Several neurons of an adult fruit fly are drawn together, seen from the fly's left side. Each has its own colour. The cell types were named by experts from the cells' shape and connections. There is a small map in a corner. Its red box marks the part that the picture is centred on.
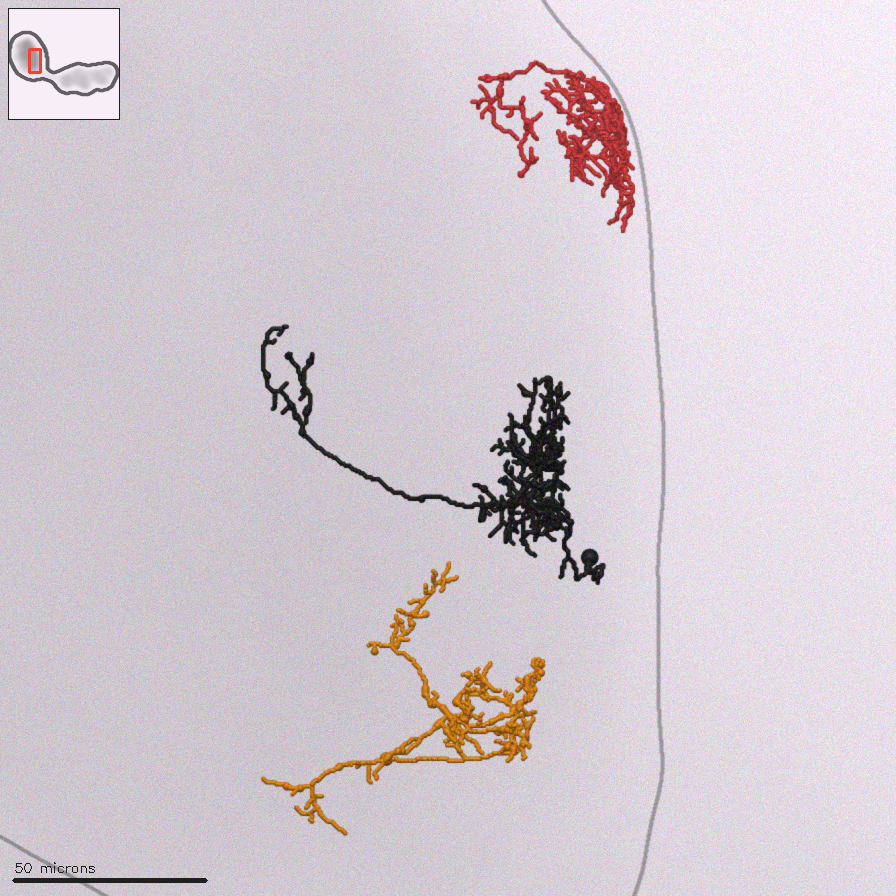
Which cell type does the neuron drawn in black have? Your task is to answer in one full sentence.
The cell type given to this neuron is Y11.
